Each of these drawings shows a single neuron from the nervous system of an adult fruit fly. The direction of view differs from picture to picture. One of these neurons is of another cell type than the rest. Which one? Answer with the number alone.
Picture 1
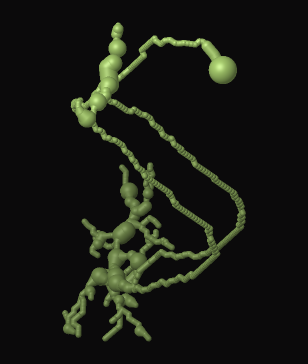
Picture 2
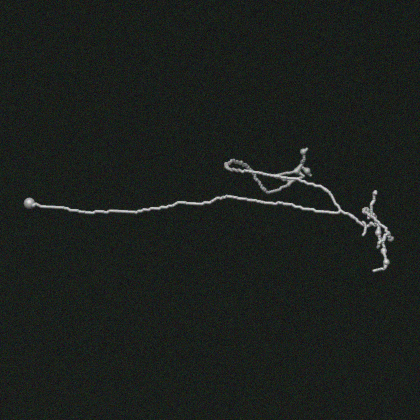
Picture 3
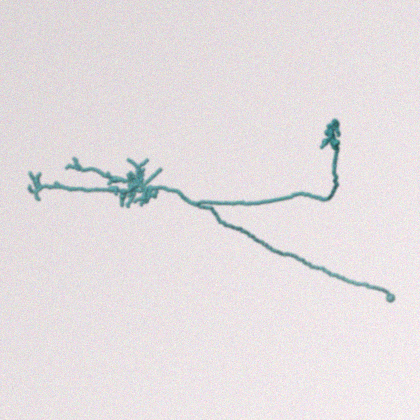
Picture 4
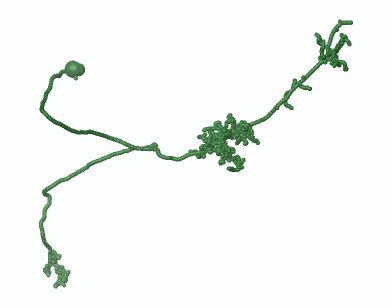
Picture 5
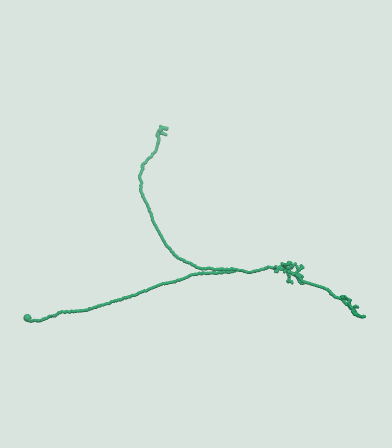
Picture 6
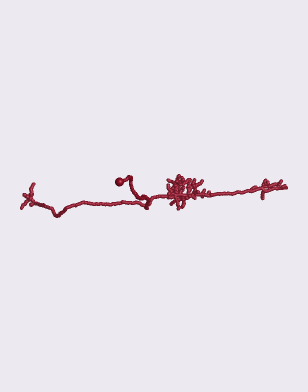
1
